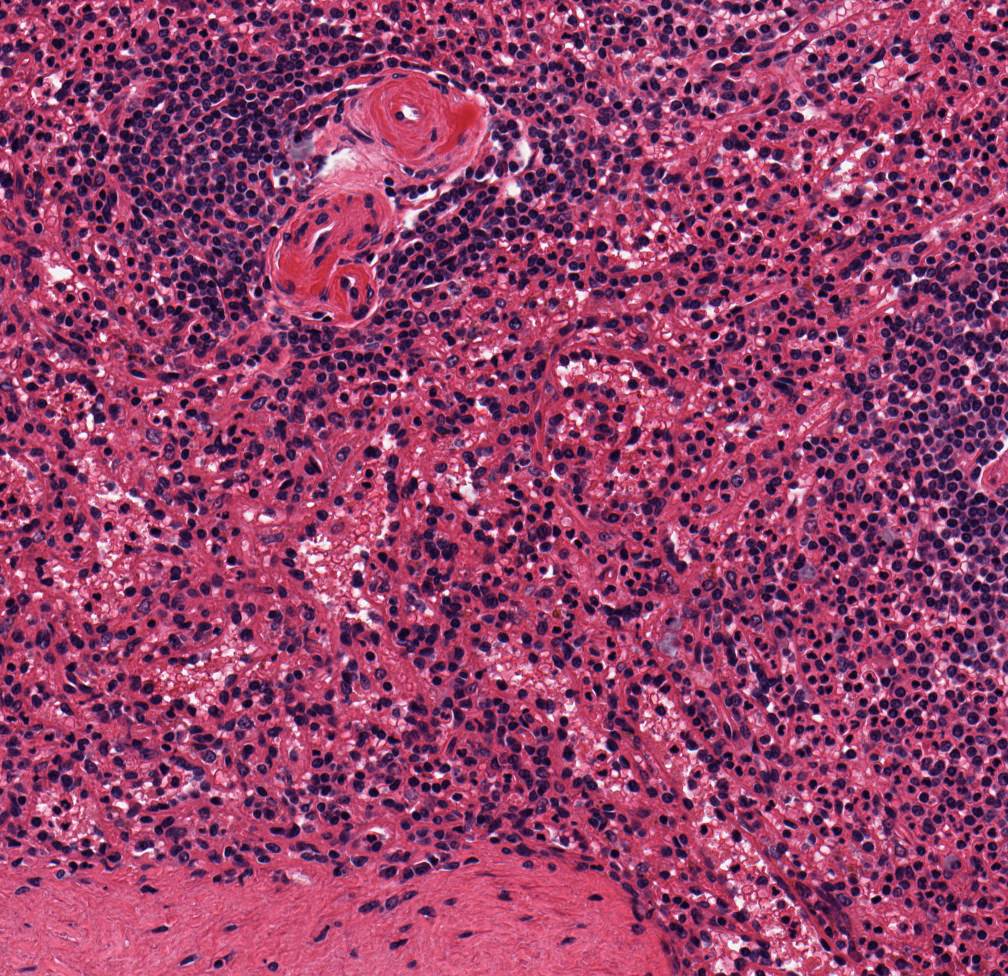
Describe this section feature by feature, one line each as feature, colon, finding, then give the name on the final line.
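Pattern: dense dark-staining lymphocyte sheets alternating with looser zones of blood-filled channels
Vessels: small arterioles with thick, homogeneous pink walls, grouped near the top left
Cuff: densely packed small lymphocytes surrounding those arterioles
Cells: mainly small lymphocytes, round dark nuclei, scant cytoplasm
Name: spleen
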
